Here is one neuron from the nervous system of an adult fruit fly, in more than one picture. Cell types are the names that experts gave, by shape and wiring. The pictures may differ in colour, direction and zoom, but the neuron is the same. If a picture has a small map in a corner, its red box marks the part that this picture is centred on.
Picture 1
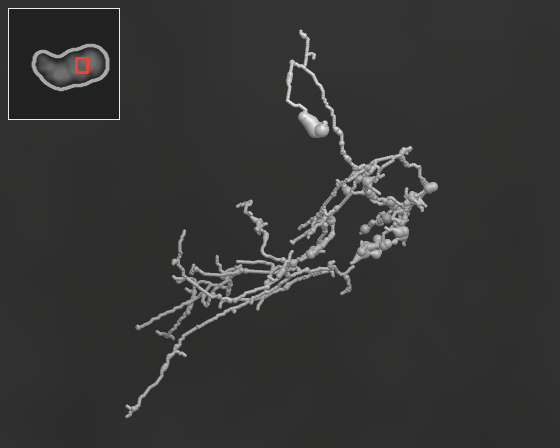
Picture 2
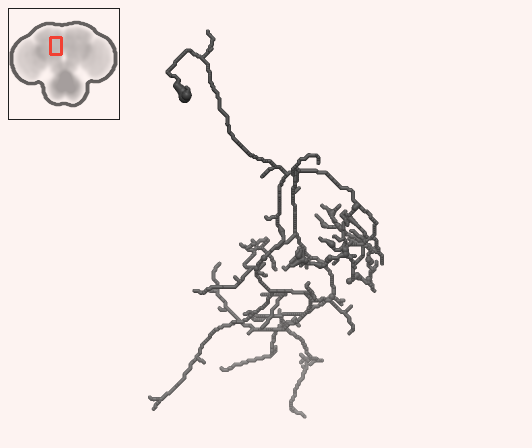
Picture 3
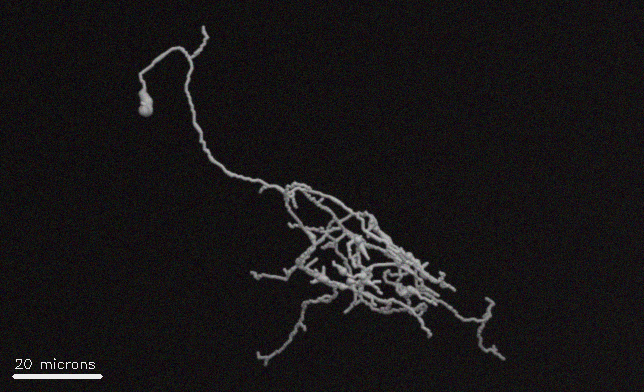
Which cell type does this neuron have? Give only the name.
LAL043_a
